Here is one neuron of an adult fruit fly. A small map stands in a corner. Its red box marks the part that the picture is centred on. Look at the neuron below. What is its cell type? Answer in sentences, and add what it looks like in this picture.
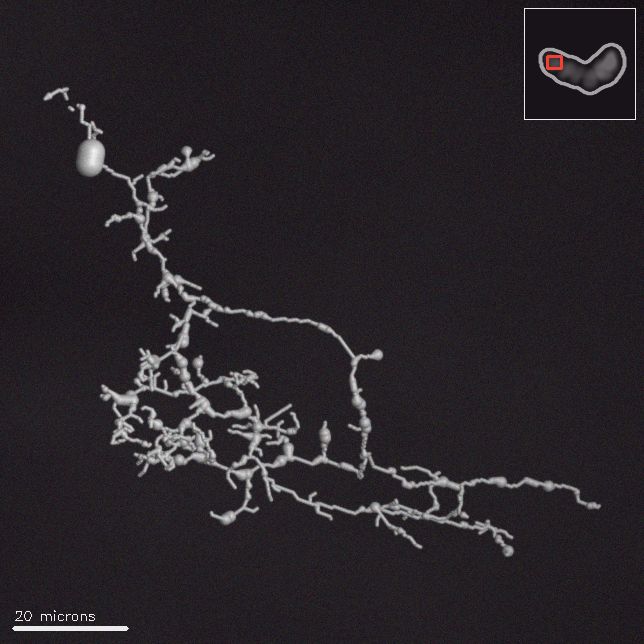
Its cell type is IN20A.22A079. This is a nerve-cord intrinsic neuron. The cell body is at the upper left of the picture. By the scale bar it is about 100 microns wide in this view. The picture shows dozens of branch ends.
